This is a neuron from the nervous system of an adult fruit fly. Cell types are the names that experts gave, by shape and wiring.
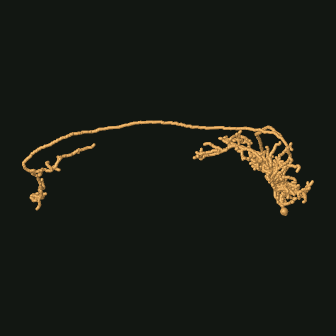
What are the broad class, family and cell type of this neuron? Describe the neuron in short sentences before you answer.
As drawn here it is more than twice as wide as it is tall. Its broad class is central-brain intrinsic neuron. Its family is hemilineage VLPa2. Its cell type is PVLP034.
